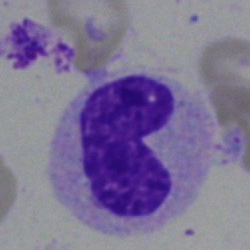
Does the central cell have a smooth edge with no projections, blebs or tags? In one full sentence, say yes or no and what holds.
Yes, the edge of this cell is smooth and even.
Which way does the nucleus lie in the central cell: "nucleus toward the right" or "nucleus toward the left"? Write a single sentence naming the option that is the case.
The nucleus of this cell lies toward the left.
